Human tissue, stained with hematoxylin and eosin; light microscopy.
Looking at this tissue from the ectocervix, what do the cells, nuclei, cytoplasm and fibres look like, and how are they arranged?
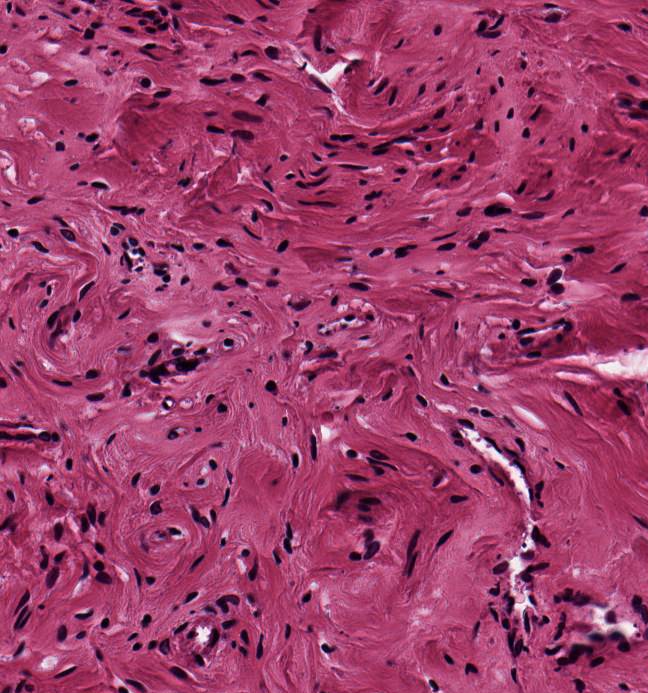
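Pink fibre bundles swirl and interlace across entire field. Nuclei mostly elongated, spindle-shaped; chromatin dark, evenly stained. Dense, deeply pink collagen-like matrix far exceeds nuclei in area. No epithelium, no glands.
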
